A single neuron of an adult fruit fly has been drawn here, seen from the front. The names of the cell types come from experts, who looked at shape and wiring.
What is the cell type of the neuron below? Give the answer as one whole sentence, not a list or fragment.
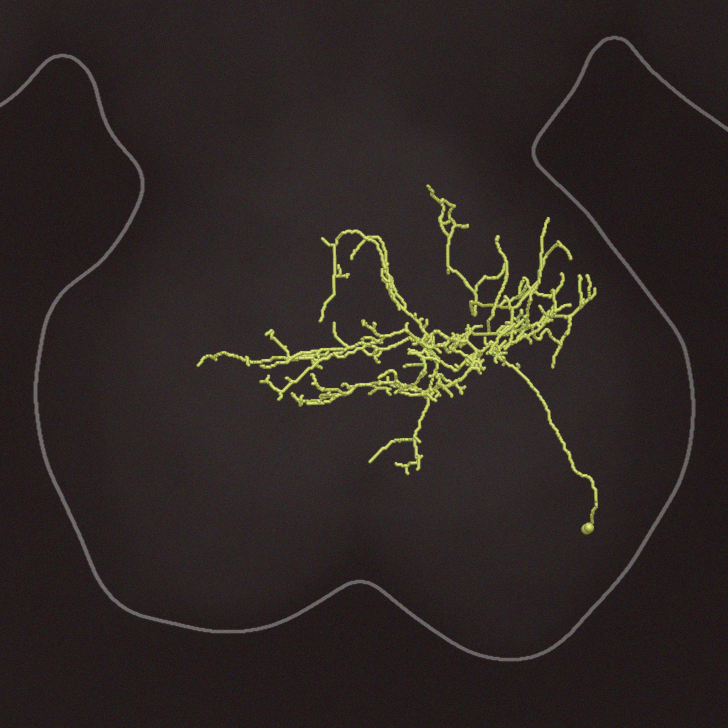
The neuron here is of the cell type IN12A030.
